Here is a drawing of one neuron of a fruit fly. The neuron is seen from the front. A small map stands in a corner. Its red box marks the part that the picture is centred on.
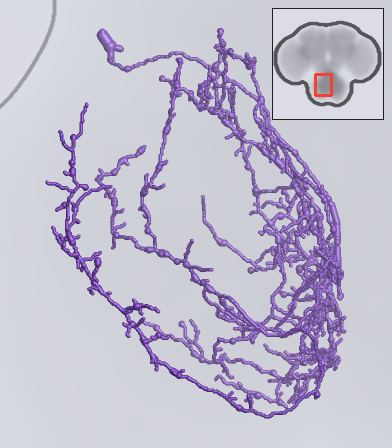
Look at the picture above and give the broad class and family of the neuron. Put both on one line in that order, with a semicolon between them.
nerve-cord intrinsic neuron; hemilineage 17A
